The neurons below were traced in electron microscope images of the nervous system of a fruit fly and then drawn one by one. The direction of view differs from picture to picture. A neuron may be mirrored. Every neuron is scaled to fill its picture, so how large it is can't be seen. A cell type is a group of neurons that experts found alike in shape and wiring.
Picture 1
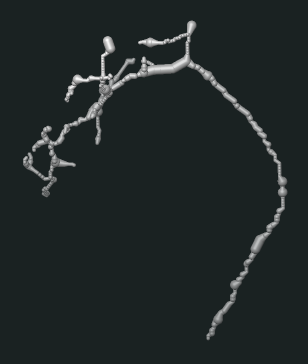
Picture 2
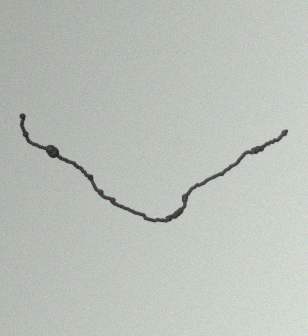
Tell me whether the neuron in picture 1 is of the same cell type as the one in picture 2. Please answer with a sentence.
They are of different cell types.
